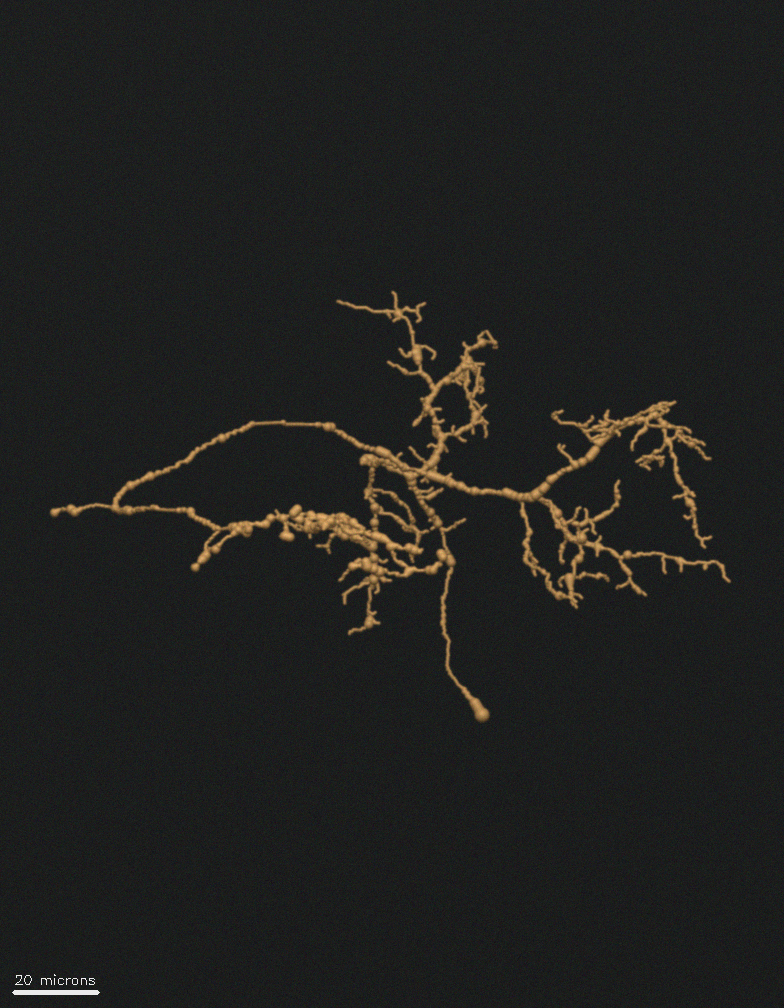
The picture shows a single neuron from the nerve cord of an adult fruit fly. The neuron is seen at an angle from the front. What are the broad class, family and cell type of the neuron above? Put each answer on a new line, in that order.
nerve-cord intrinsic neuron
hemilineage 08B
IN08B056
